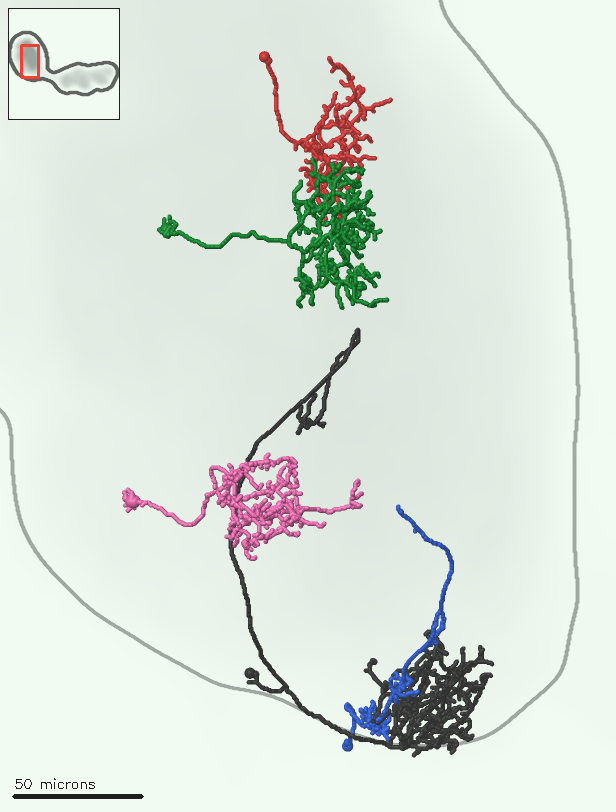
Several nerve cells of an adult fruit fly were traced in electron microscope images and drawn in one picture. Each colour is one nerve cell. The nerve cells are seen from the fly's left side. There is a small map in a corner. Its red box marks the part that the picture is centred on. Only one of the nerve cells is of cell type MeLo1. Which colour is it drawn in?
black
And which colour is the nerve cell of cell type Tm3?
blue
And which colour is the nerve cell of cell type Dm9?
pink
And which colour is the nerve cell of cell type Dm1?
green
